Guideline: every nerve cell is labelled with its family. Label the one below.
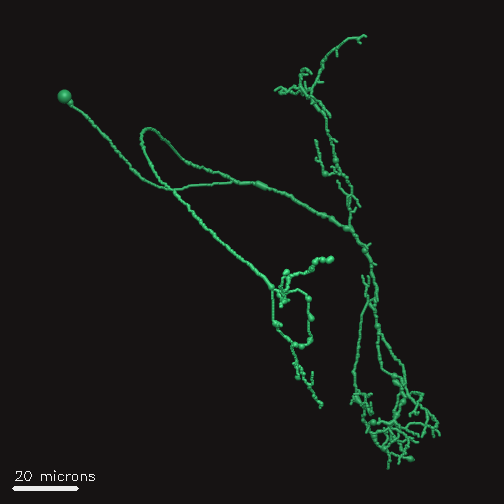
hemilineage SLPa&l1_lateral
